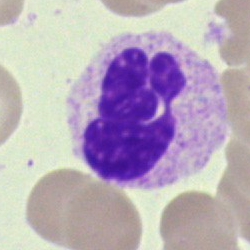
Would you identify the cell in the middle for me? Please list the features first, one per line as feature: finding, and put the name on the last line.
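Outline: round and smooth all the way around
Chromatin: dense, dark purple and clumped
Cytoplasm: plentiful and pale pinkish-lilac
Granules: fine, small and lilac, scattered evenly through the cytoplasm
Name: segmented neutrophil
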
